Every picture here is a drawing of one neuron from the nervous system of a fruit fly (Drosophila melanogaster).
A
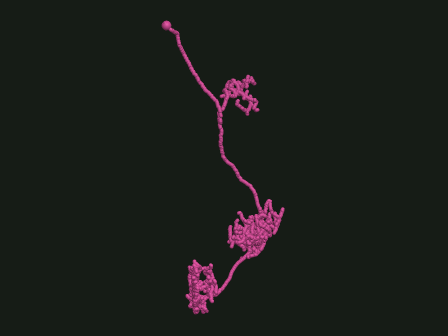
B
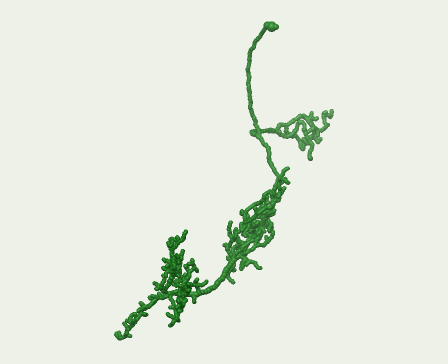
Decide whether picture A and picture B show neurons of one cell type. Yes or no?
yes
